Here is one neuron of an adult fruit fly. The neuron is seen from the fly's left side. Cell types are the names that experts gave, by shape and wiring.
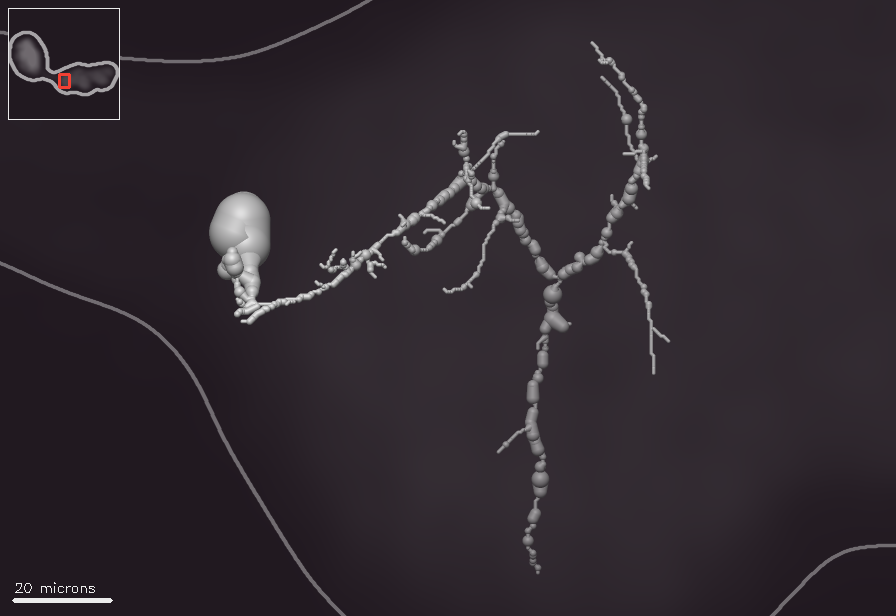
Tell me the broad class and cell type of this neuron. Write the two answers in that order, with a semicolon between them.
motor neuron of the nerve cord; Tr flexor MN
